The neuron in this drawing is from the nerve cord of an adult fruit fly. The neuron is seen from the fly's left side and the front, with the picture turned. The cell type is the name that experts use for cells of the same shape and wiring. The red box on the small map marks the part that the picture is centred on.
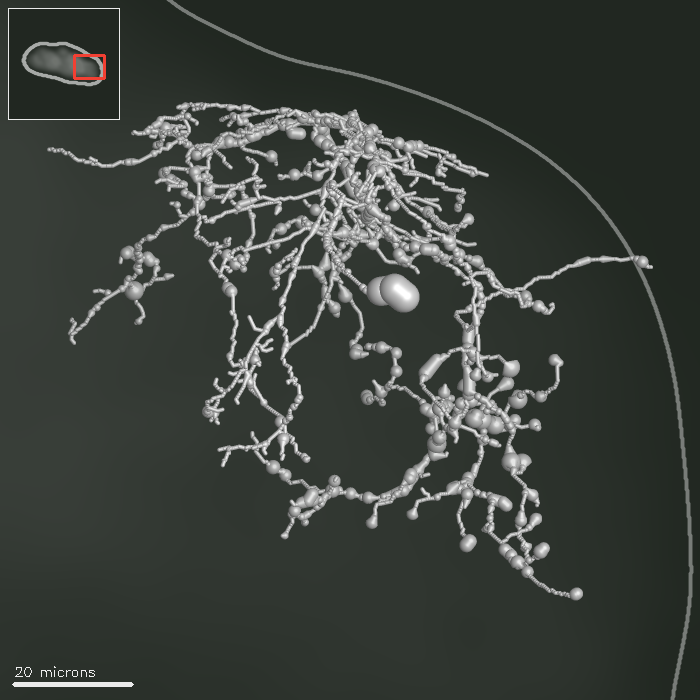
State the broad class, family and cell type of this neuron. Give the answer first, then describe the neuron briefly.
This is a nerve-cord intrinsic neuron. Its family is hemilineage 13B. Its cell type is IN13B017. From left to right in the picture it spans about 100 microns. As drawn here it is about as wide as it is tall.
